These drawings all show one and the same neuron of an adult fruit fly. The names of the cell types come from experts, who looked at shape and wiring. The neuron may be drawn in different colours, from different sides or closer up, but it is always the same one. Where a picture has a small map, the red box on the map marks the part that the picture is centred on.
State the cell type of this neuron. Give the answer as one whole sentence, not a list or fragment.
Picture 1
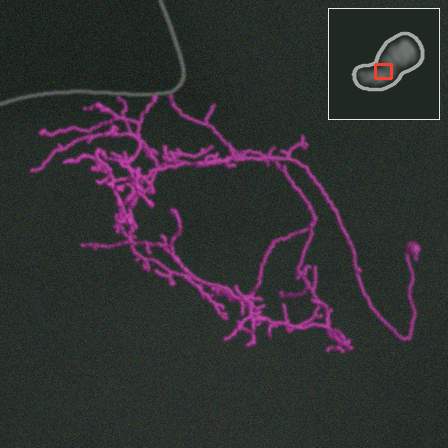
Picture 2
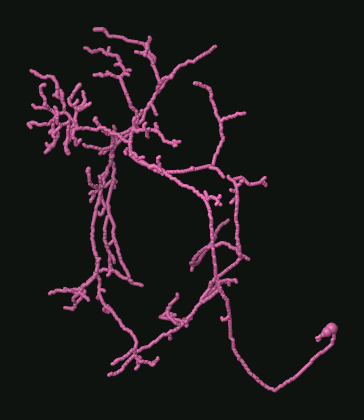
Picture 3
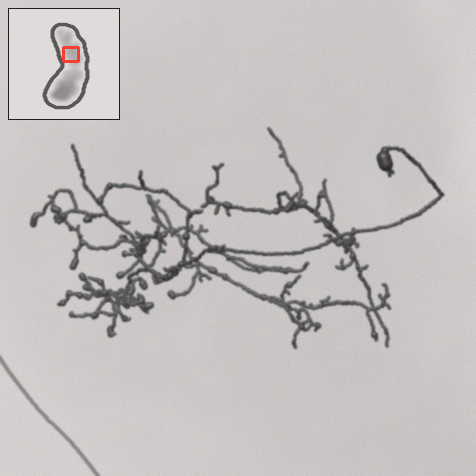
This neuron is of the type IN03B057.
